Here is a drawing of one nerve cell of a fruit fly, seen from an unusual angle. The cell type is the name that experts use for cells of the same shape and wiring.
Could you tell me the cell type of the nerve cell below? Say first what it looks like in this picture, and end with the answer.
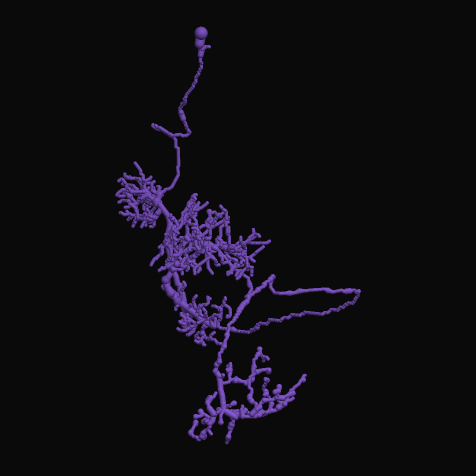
The cell body can be seen at the top of the picture. The picture shows dozens of branch ends. This is a central-brain intrinsic neuron. It is of cell type PFL3.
